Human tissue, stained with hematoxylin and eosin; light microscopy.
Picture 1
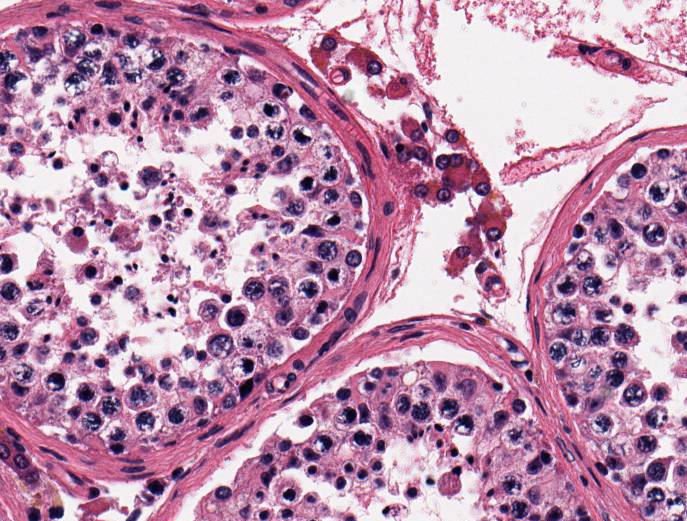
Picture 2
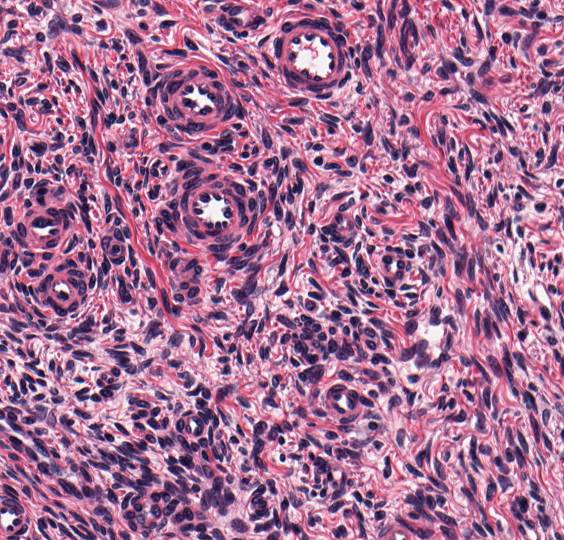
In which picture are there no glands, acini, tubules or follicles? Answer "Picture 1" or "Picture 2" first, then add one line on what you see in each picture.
Picture 2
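Picture 1: The field is filled by cross-sections of rounded tubules, with a large one at upper left and parts of others at lower middle and right.
Picture 2: No epithelium or glands are present anywhere in the field.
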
